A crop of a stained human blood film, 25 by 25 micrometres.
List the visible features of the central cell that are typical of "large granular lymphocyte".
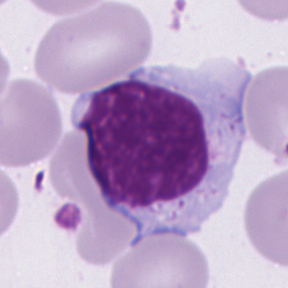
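Several features in this cell fit a large granular lymphocyte. The nucleus, about 12 micrometres across in a cell about 15 micrometres across, is round in outline.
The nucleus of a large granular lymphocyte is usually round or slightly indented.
The nucleus also lies toward the left, and most of the pale grey-blue cytoplasm lies to its right.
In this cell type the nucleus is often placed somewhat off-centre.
The chromatin is dense and clumped and stains deep purple.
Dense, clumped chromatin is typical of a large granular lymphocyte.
The granules fit less well: a few fine purplish granules lie in the cytoplasm to the right of the nucleus.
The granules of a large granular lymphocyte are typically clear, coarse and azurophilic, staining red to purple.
Their purplish colour agrees, but here they are fine rather than coarse.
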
